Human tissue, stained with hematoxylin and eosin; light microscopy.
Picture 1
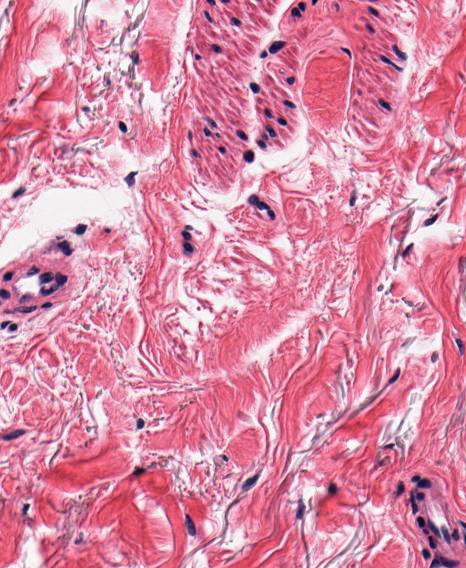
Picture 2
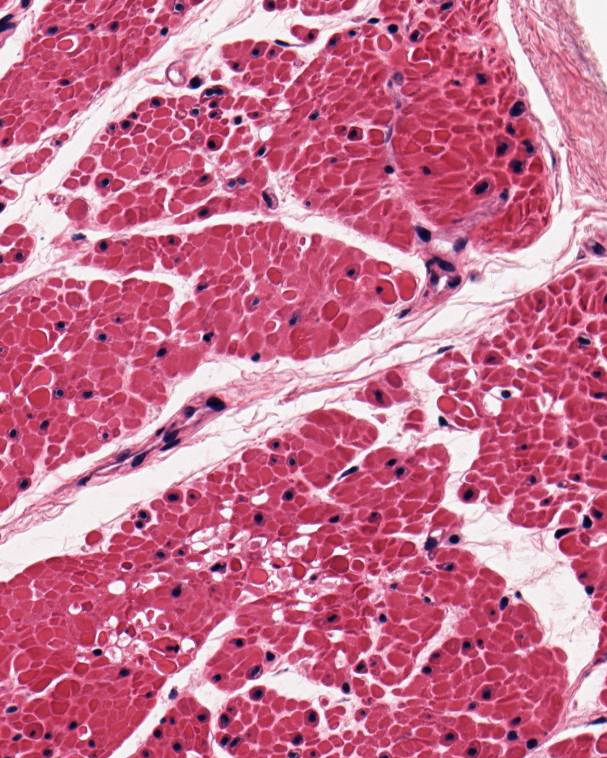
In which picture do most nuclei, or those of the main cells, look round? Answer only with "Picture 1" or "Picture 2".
Picture 2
